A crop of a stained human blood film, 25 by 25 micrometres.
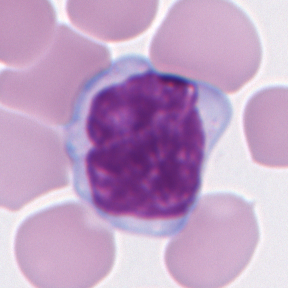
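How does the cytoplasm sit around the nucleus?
As a narrow, pale blue rim, widest on the nucleus's right side.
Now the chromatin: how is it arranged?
In dark clumped patches with paler streaks between them.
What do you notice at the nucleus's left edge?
A small notch.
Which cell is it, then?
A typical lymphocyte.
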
